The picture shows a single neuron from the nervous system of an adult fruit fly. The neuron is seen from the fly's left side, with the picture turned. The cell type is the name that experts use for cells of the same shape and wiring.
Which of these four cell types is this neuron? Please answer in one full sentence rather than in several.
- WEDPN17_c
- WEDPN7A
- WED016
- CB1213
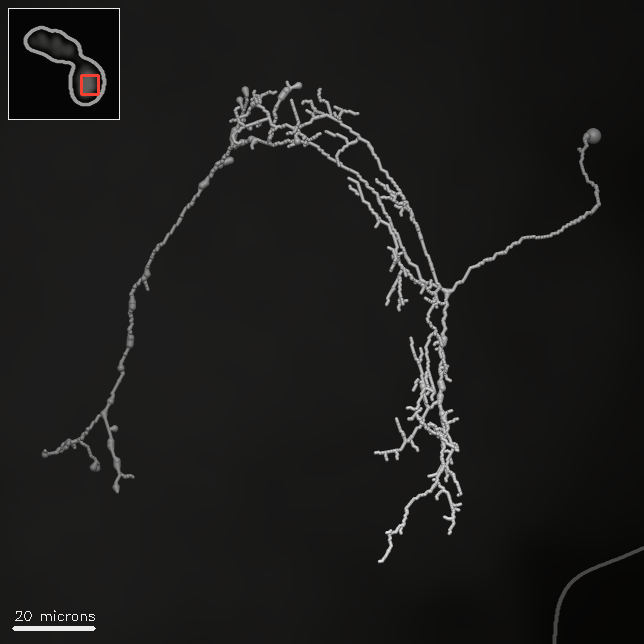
The cell type name WEDPN17_c applies to this neuron.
